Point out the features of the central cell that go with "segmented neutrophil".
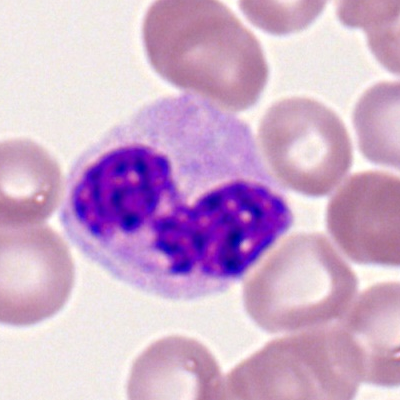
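The central cell is a segmented neutrophil. Its chromatin is dark purple and coarsely clumped, which goes with the name.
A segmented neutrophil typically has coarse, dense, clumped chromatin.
The cytoplasm is plentiful and pale lilac and shows no large, coarse granules, which also goes with it.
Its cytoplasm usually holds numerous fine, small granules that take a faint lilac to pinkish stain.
The outline is roughly round, with a smooth edge.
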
